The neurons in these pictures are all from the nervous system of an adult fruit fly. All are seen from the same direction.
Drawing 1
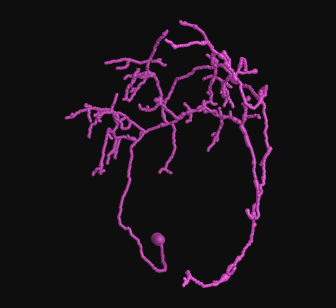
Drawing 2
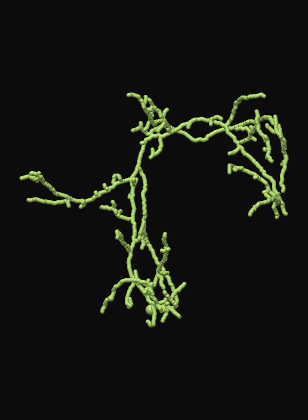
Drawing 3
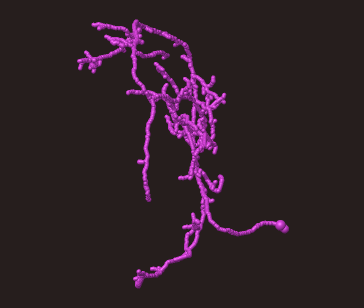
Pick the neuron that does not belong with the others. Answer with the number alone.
3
